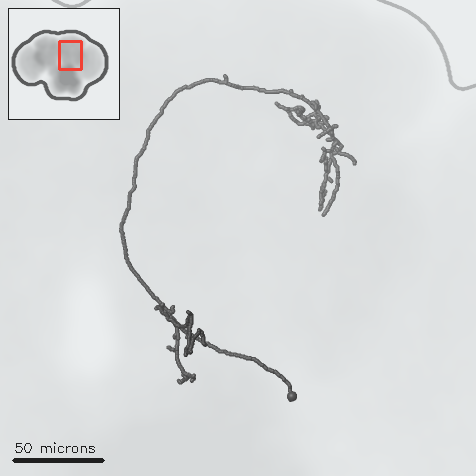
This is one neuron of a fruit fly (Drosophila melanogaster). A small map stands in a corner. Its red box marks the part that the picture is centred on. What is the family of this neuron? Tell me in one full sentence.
The neuron is categorized as belonging to family hemilineage ALlv1.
